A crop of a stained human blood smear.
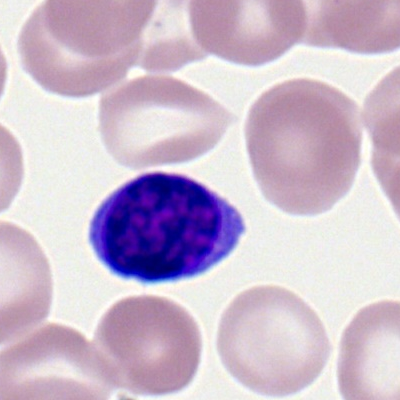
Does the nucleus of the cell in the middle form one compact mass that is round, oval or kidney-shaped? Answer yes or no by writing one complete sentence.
Yes, what its nucleus forms is one compact round, oval or kidney-shaped mass.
